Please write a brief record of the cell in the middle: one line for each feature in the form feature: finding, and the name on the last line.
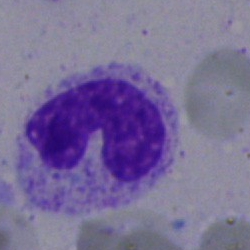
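Overall shape: roughly round, as you can see
Nucleus: bent like a kidney or horseshoe, with a deep notch
Chromatin: dark purple, fairly condensed, a few paler spots
Nucleoli: none to be seen
Our cell: band neutrophil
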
